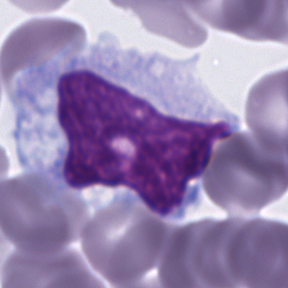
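Monocyte, the nucleated cell at the centre of this stained peripheral blood smear. Its irregular, angular nucleus extends to a point on the right, with a small pale spot near its centre. The cytoplasm is pale blue with a frothy, finely mottled look.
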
